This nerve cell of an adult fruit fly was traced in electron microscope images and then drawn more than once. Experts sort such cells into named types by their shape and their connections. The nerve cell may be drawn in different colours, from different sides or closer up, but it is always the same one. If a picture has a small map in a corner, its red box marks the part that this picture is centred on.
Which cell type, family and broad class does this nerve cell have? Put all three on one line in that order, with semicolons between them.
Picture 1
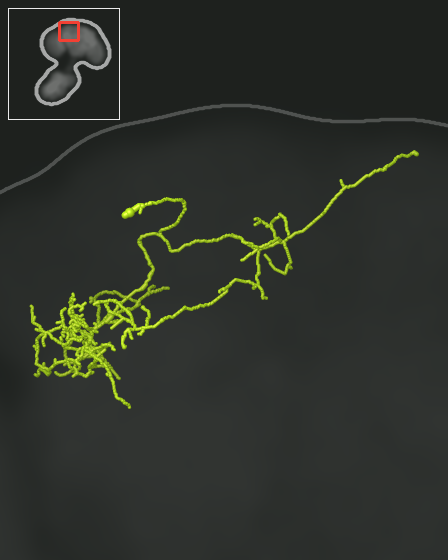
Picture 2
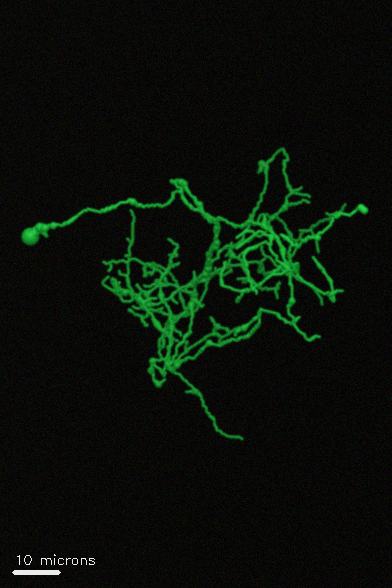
LH001m; hemilineage SLPad1_anterior; central-brain intrinsic neuron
